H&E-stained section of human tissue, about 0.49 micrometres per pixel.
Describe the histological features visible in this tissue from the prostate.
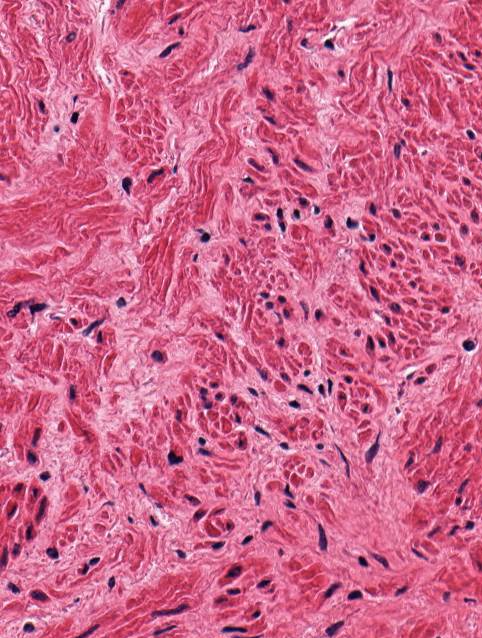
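Interlacing bundles of smooth muscle cells, running in many different directions, fill the whole field. The cells have abundant bright eosinophilic cytoplasm. Where bundles are cut lengthwise, nuclei are dark, slender and elongated; centrally, several bundles are cut across, giving rounded cell profiles with round nuclei.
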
